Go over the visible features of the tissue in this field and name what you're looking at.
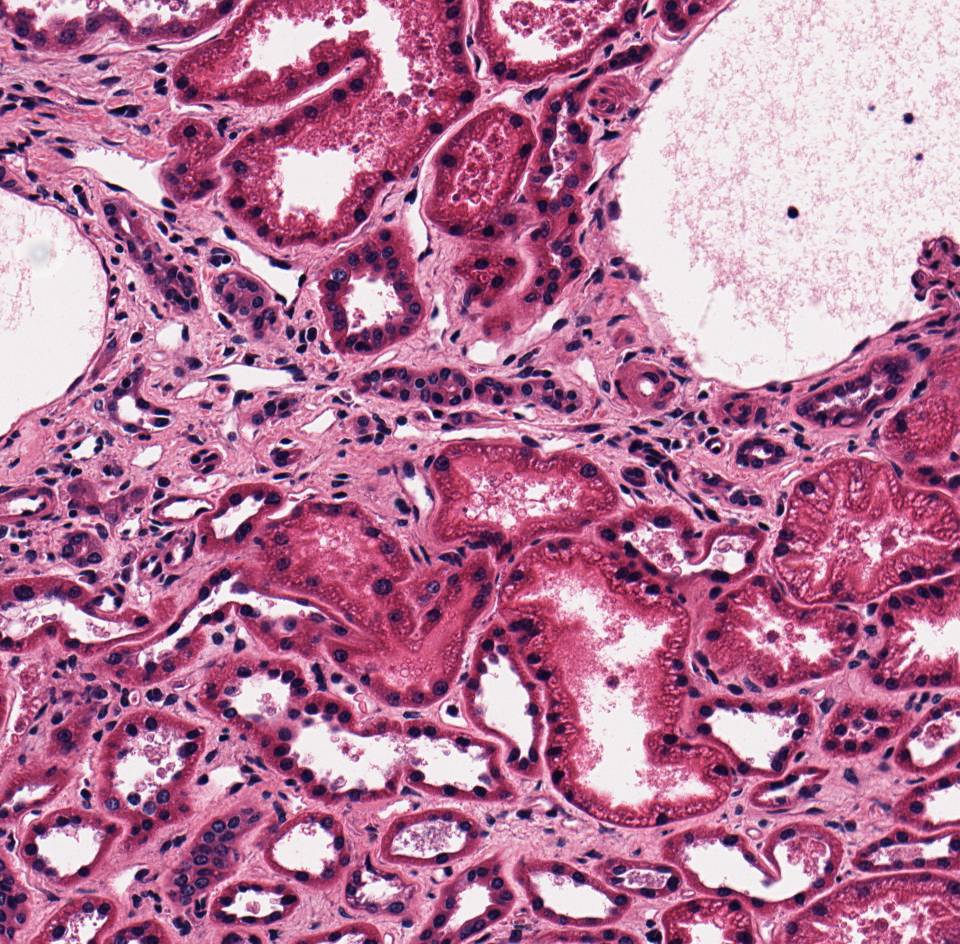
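Closely packed tubules of varying size fill the field, separated by narrow bands of stroma. Many of the larger tubules are lined by tall cuboidal cells with abundant granular pink cytoplasm, each cell with one round dark nucleus, the nuclei set in a single row. The stroma between tubules is pale pink fibrous tissue with scattered spindle-shaped nuclei. This is renal cortex.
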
